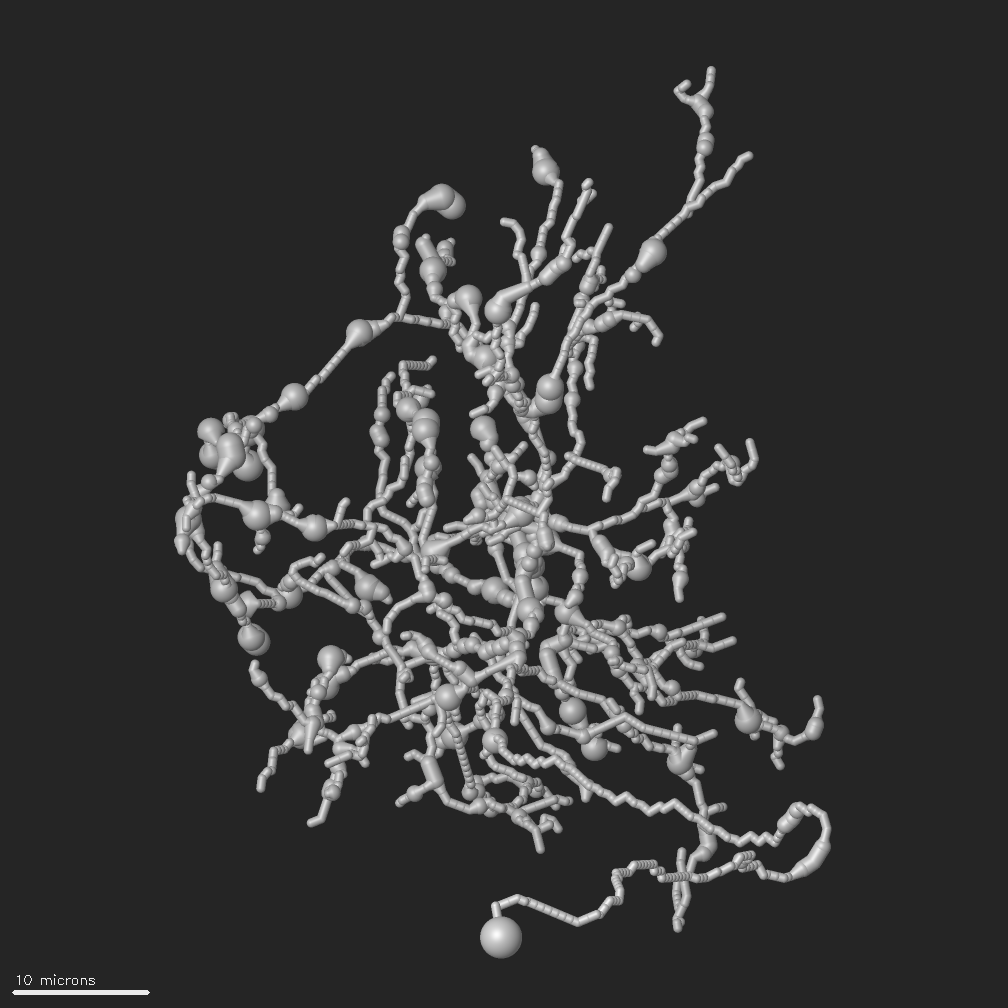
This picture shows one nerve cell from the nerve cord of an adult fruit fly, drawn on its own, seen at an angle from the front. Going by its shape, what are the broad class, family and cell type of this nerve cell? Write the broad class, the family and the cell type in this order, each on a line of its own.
nerve-cord intrinsic neuron
hemilineage 14A
IN14A086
